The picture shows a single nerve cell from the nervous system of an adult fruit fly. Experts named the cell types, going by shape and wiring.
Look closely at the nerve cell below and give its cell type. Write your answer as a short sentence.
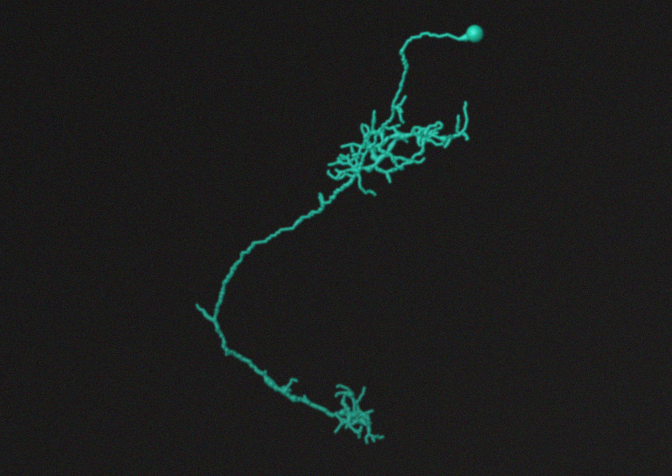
The cell type is Tm5Y.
